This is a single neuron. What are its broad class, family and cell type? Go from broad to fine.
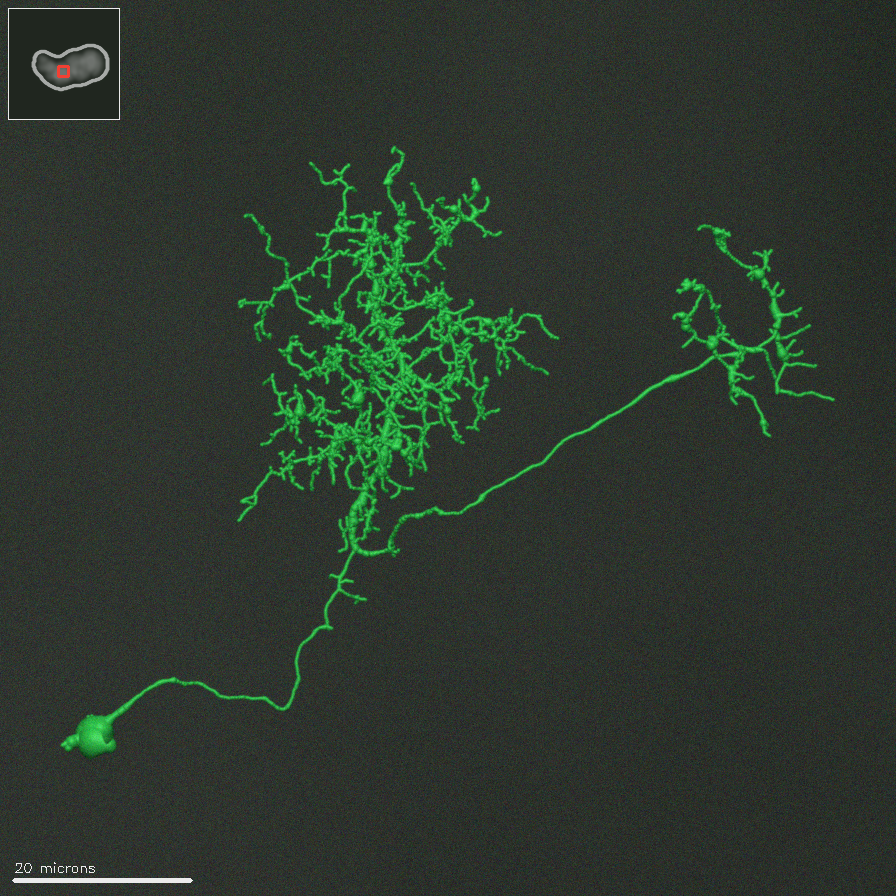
optic-lobe intrinsic neuron; Tlp; Tlp12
